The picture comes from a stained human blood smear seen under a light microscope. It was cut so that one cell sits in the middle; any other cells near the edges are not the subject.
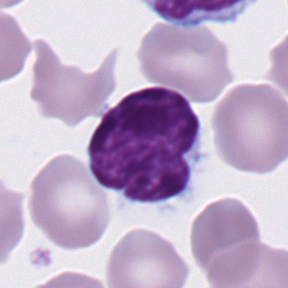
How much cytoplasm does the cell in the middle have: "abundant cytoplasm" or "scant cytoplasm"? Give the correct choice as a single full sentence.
The cell's cytoplasm is limited to a narrow rim.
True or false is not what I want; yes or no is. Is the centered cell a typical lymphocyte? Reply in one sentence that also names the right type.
Yes, the cell shown centrally is a typical lymphocyte.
